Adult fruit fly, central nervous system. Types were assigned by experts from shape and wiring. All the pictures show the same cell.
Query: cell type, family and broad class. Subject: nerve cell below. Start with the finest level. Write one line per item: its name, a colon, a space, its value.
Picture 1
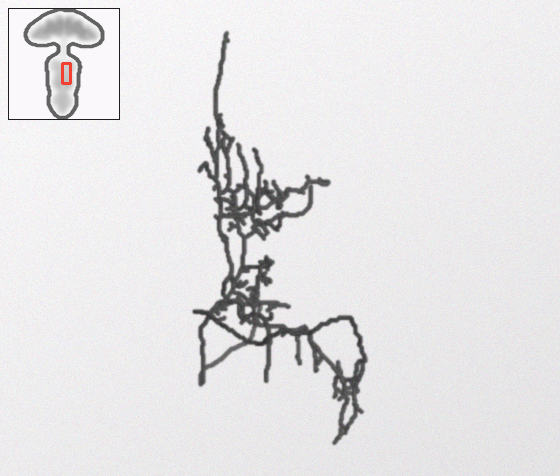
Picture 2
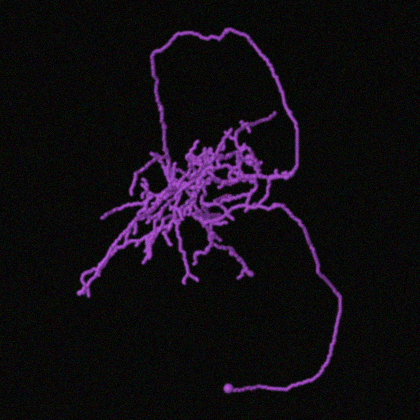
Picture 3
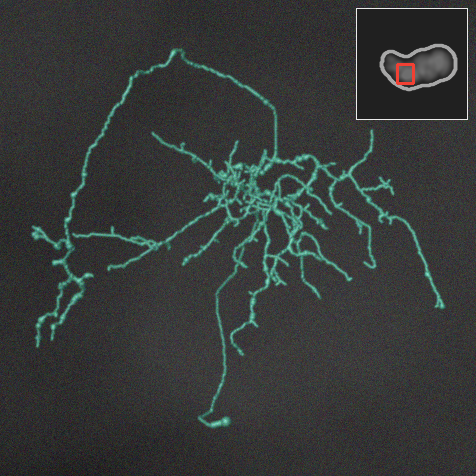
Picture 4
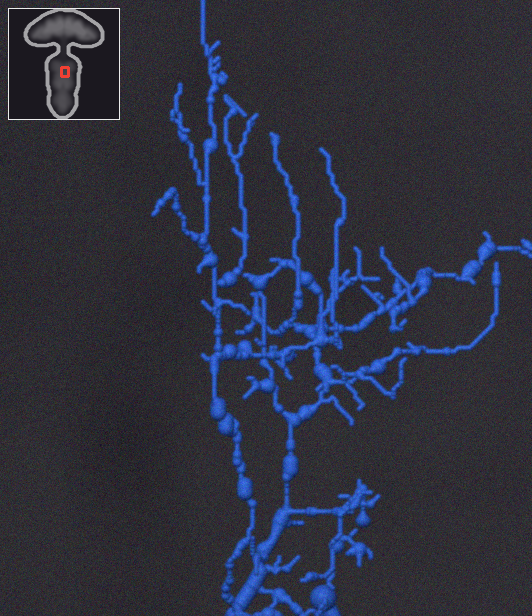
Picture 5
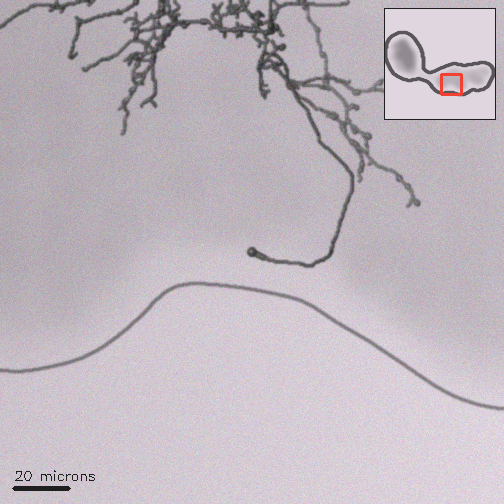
cell type: IN02A036
family: hemilineage 02A
broad class: nerve-cord intrinsic neuron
